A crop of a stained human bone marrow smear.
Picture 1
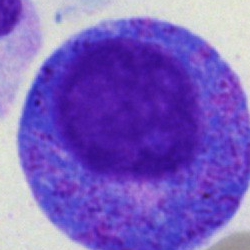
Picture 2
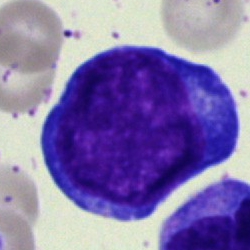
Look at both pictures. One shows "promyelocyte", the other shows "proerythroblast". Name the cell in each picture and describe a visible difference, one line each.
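In picture 1 we see a promyelocyte: Purple-red granules are scattered through the cytoplasm.
In picture 2 we see a proerythroblast: No granules are visible in the cytoplasm.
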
